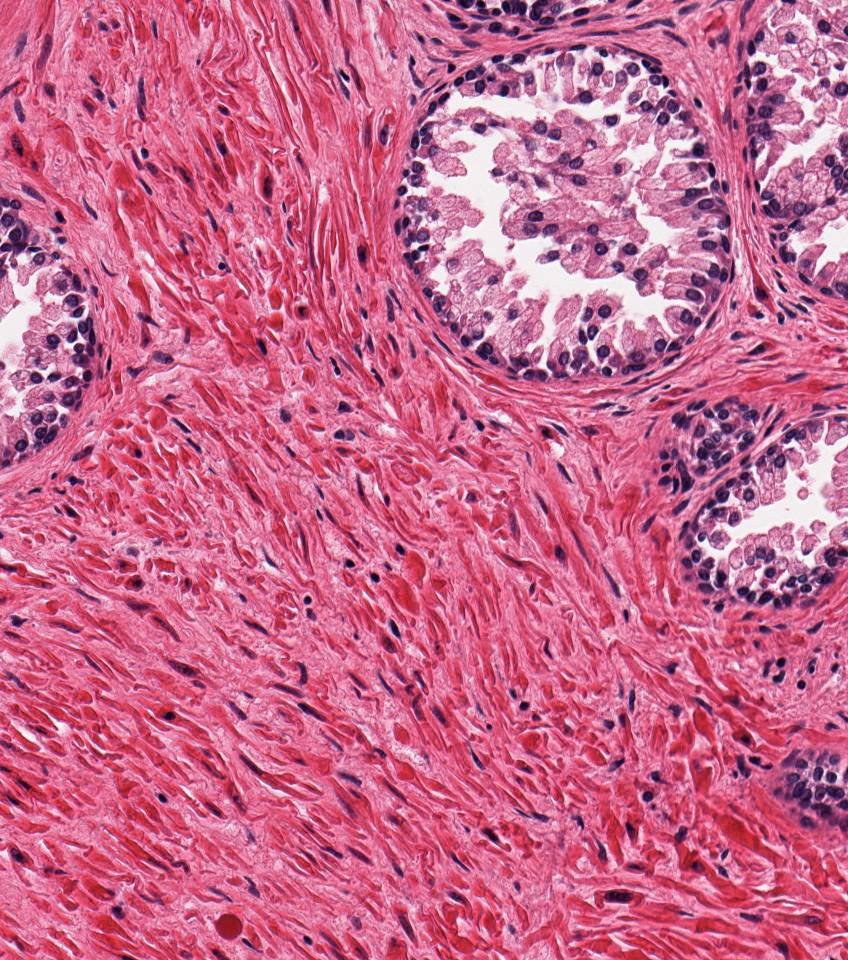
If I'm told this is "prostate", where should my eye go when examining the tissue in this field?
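This tissue is prostate. The glands have undulating inner outlines, with folds of epithelium projecting into the lumen.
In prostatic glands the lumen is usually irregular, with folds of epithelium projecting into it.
These folded gland outlines therefore go with prostate. The stroma is made of spindle cells with elongated nuclei and bright pink cytoplasm, arranged in interlacing bundles.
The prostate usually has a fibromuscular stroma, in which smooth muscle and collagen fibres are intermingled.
No fat cells are seen anywhere in the field.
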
